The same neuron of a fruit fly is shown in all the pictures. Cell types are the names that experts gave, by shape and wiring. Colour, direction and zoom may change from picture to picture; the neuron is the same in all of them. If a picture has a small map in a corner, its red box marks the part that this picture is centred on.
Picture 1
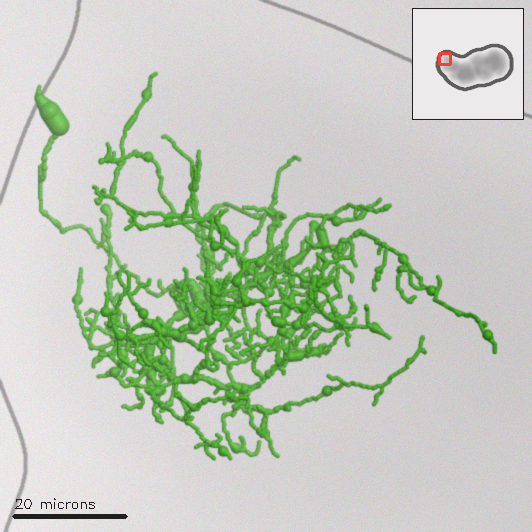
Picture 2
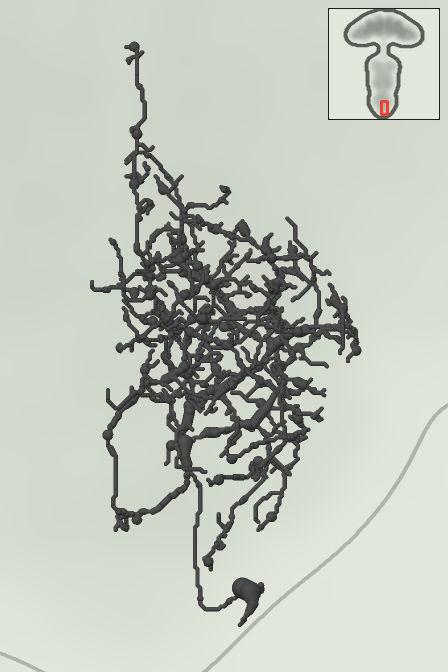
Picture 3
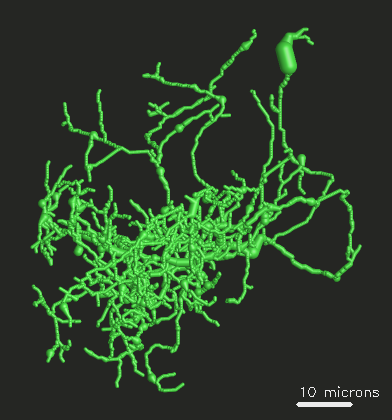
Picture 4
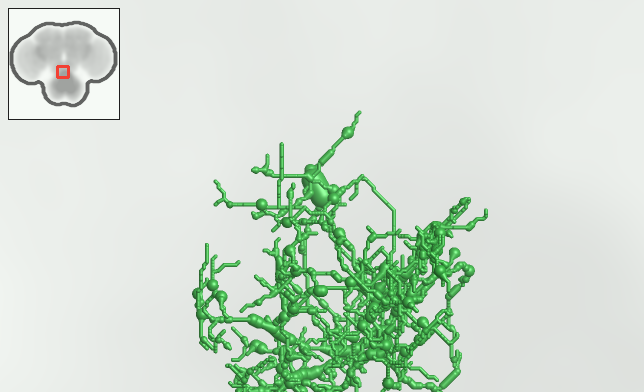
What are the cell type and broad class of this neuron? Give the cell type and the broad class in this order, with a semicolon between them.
INXXX357; nerve-cord intrinsic neuron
